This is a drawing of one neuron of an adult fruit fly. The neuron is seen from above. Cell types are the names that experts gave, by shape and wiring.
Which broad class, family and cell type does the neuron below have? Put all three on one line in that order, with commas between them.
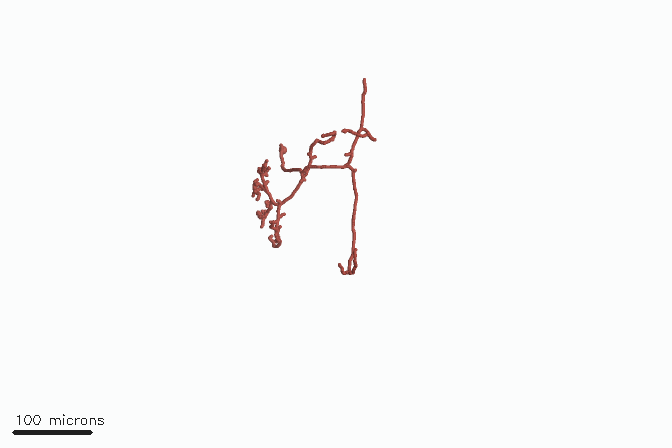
nerve-cord intrinsic neuron, hemilineage 07B, IN07B073_d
